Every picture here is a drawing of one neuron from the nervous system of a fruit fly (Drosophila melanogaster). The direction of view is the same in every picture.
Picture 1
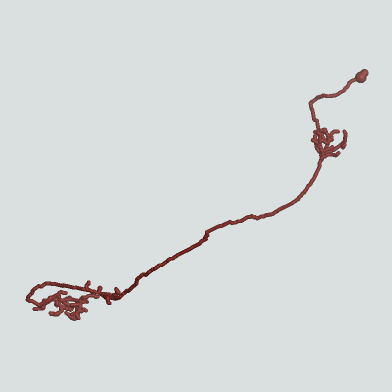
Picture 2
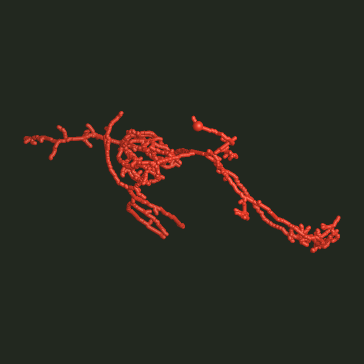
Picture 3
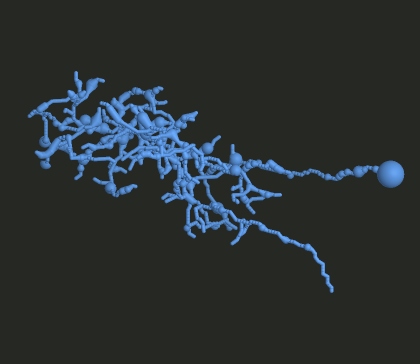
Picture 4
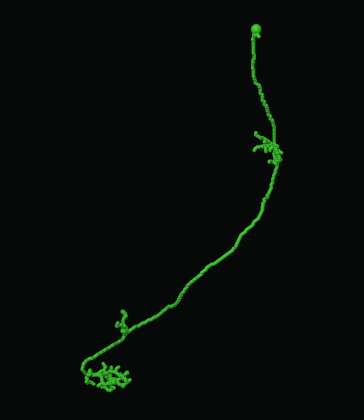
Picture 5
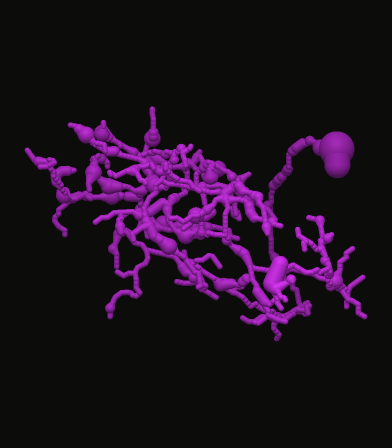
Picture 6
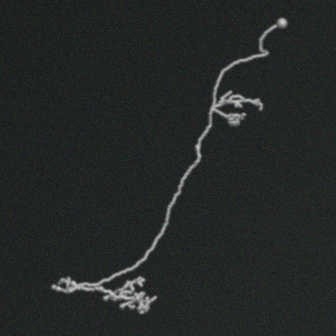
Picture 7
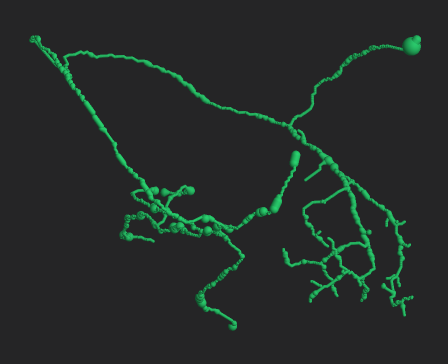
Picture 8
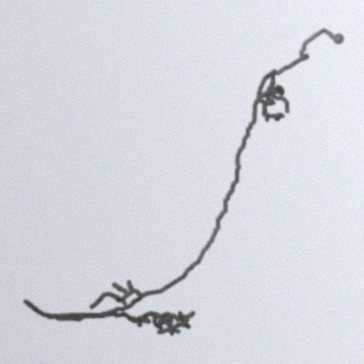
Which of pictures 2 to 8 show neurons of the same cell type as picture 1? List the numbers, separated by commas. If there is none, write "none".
4, 6, 8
